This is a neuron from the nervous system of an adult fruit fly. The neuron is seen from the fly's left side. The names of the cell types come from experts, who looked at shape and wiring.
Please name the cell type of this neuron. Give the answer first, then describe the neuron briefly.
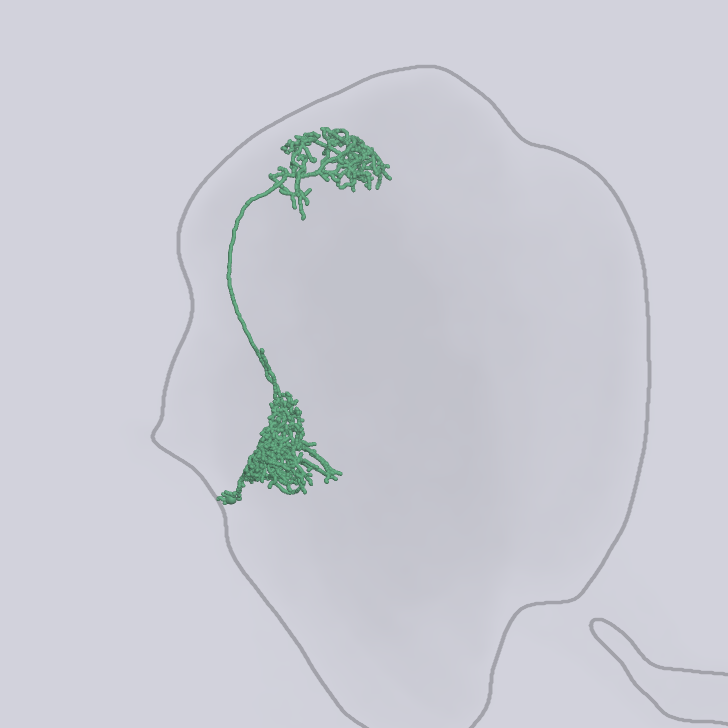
Its cell type is PRW002. This is a central-brain intrinsic neuron. In this view it is taller than it is wide.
